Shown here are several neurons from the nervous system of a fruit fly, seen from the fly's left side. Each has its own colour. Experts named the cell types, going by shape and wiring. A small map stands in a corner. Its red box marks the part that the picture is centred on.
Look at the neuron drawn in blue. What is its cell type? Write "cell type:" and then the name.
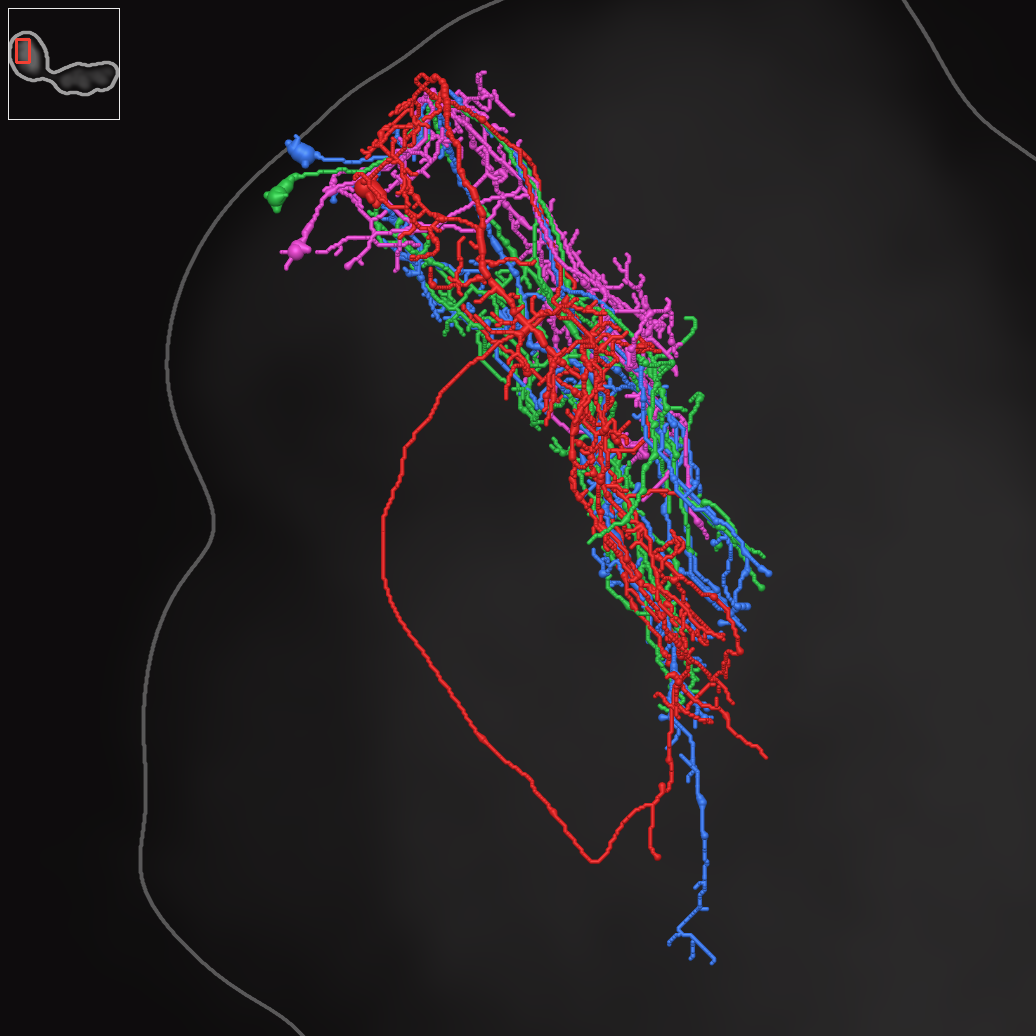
cell type: SIP143m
